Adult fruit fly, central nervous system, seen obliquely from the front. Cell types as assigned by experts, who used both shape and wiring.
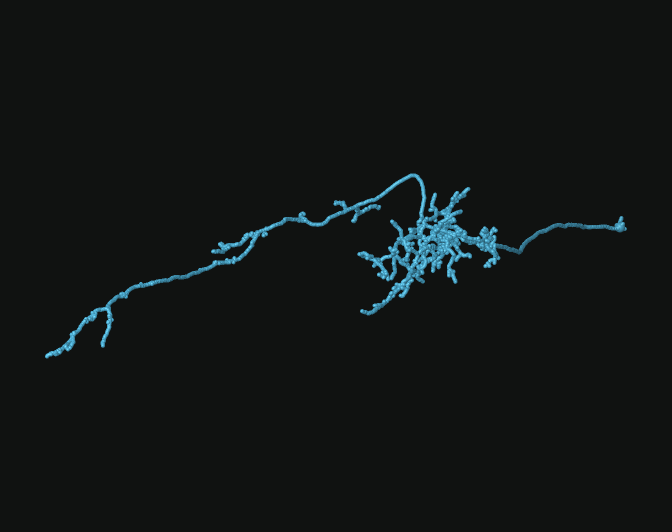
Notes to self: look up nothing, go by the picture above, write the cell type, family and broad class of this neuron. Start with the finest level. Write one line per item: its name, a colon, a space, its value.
cell type: IN06A069
family: hemilineage 06A
broad class: nerve-cord intrinsic neuron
